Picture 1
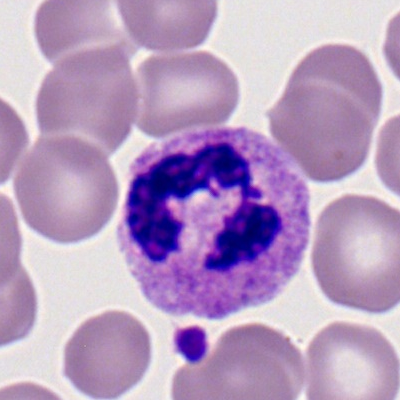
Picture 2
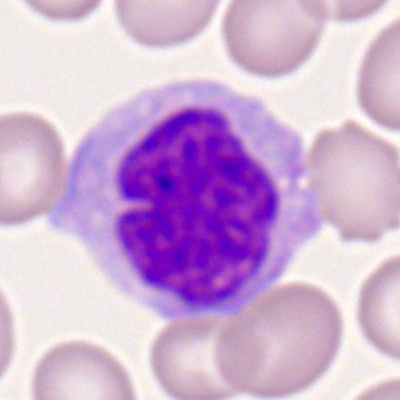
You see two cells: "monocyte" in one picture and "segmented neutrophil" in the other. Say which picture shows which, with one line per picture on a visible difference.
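Picture 1 is a segmented neutrophil. Fine, dust-like granules fill the cytoplasm.
Picture 2 is a monocyte. The cytoplasm shows no obvious granules.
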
